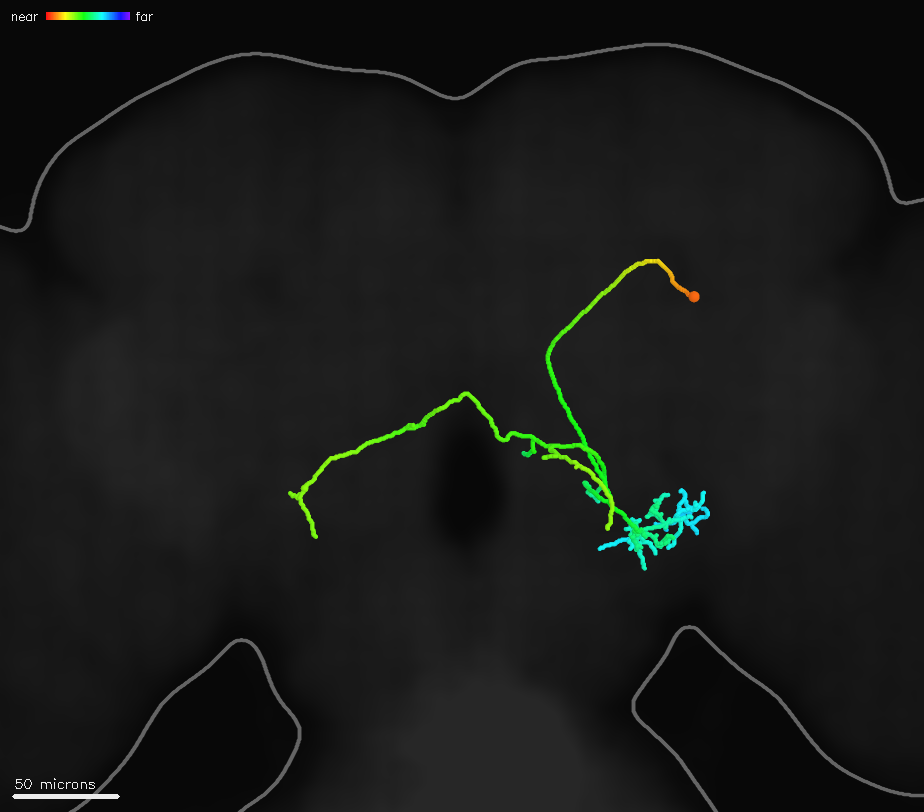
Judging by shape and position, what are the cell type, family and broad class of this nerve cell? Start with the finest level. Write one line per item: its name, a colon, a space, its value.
cell type: WED004
family: hemilineage WEDd1
broad class: central-brain intrinsic neuron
